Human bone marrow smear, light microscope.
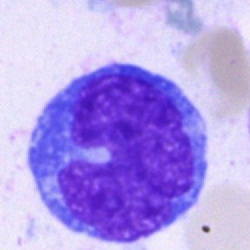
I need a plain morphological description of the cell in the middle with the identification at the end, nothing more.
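Round, smooth outline to begin with. There's a notch cutting into the nucleus on its left side. The cytoplasm is blue, and its rim is widest on the left of the cell. This one is a monocyte.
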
